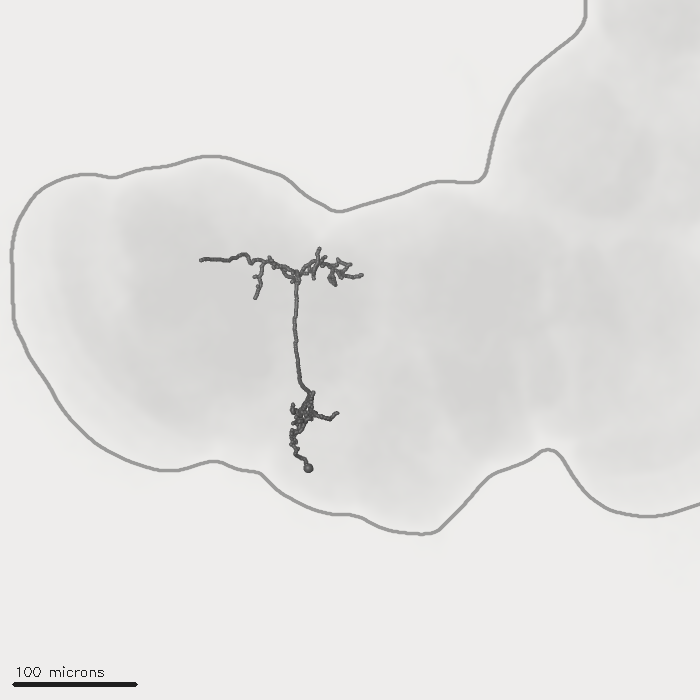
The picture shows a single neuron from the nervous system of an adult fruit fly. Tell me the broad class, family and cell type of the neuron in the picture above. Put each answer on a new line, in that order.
central-brain intrinsic neuron
hemilineage FLAa3
FLA002m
